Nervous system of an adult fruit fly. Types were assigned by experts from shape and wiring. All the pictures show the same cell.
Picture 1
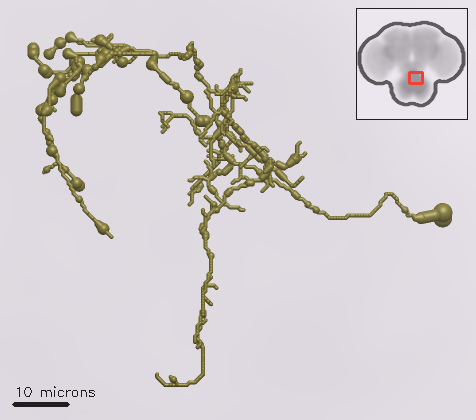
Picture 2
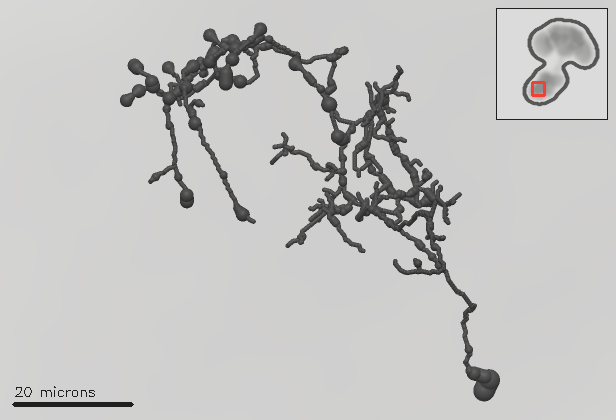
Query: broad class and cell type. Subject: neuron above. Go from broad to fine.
nerve-cord intrinsic neuron; INXXX450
